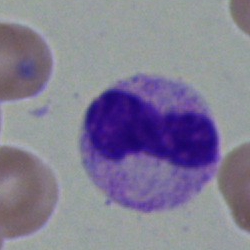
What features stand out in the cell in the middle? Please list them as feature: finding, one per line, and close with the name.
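Nucleus: two lobes joined by a narrower middle
Position: across the upper half of the cell
Chromatin: dense, dark purple
Granules: fine, purple, scattered through the cytoplasm
Name: band neutrophil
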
